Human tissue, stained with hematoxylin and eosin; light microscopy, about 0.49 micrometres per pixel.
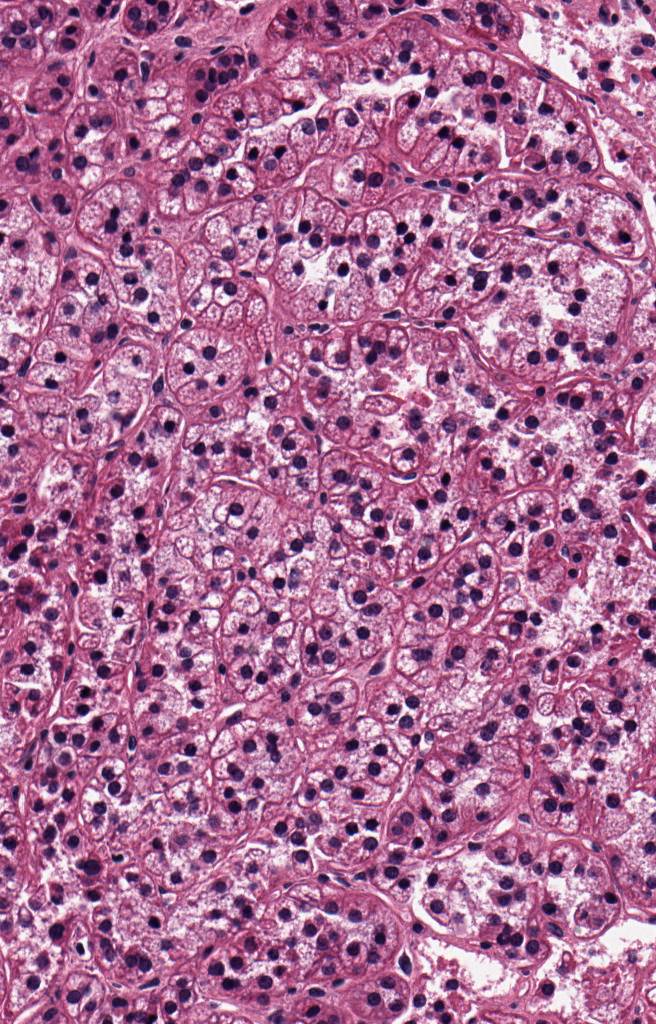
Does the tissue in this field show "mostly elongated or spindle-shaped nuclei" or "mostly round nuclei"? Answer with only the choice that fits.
Mostly round nuclei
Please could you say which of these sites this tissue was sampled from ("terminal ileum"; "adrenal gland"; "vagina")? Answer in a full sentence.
The site this tissue was sampled from is the adrenal gland.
